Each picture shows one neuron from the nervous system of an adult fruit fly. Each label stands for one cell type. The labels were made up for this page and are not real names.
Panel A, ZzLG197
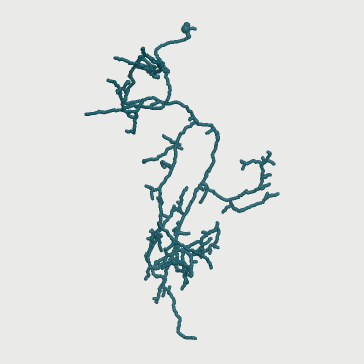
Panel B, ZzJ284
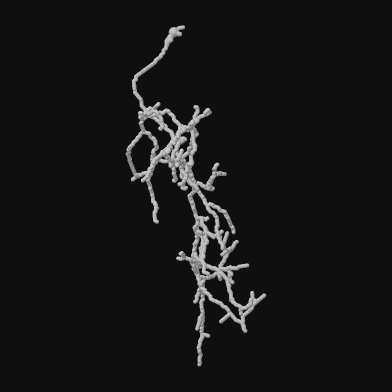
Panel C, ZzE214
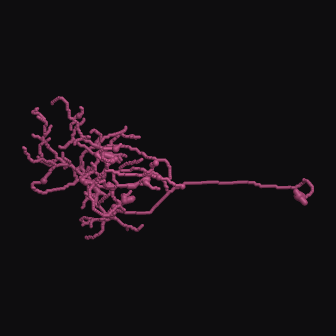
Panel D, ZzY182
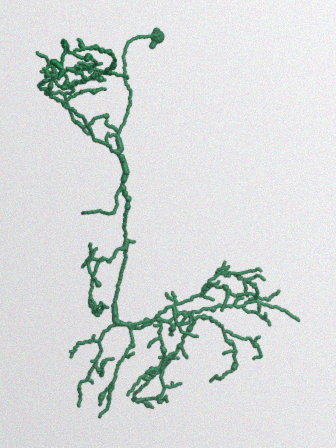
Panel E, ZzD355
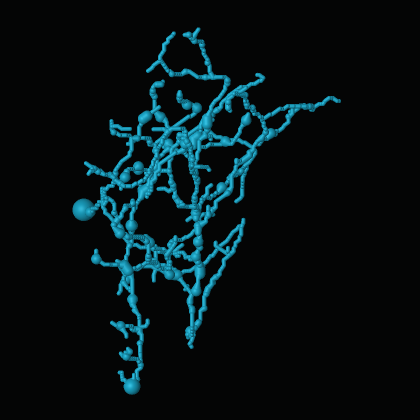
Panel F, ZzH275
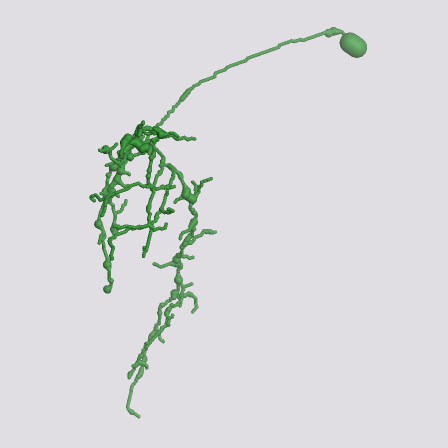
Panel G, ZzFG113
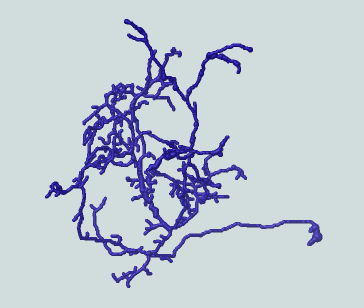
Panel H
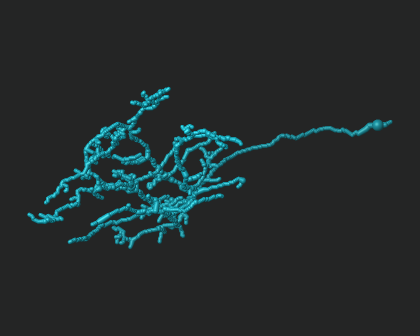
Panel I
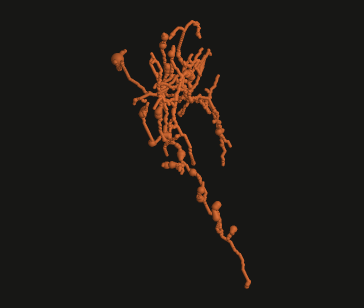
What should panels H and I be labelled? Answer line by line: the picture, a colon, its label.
H: ZzFG113
I: ZzD355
